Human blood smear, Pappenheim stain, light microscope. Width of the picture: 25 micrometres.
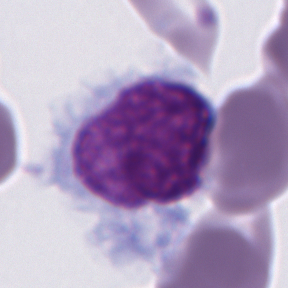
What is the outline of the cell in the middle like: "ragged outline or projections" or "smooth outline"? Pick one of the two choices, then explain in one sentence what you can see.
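Ragged outline or projections. The cell edge bears many fine, hair-like cytoplasmic projections.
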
